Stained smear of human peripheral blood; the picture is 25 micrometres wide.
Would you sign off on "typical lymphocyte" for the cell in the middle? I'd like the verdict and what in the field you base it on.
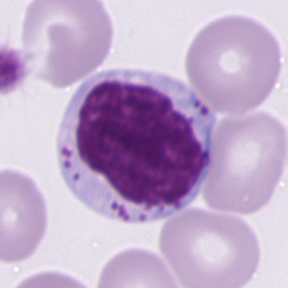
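The cell is about 14 micrometres across, with a round, smooth outline and no surface projections. Its single oval nucleus, about 13 by 10 micrometres and without lobes, fills about 60% of the cell's area. The chromatin is dark purple and coarsely clumped, with small paler patches between the clumps, and no nucleoli can be seen. A few coarse reddish-purple granules lie in the cytoplasm, mostly along the lower and left edges, and there are no vacuoles.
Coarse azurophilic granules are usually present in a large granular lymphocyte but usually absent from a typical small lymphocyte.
These granules count for large granular lymphocyte and against typical lymphocyte. The cell is therefore a large granular lymphocyte rather than a typical lymphocyte.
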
